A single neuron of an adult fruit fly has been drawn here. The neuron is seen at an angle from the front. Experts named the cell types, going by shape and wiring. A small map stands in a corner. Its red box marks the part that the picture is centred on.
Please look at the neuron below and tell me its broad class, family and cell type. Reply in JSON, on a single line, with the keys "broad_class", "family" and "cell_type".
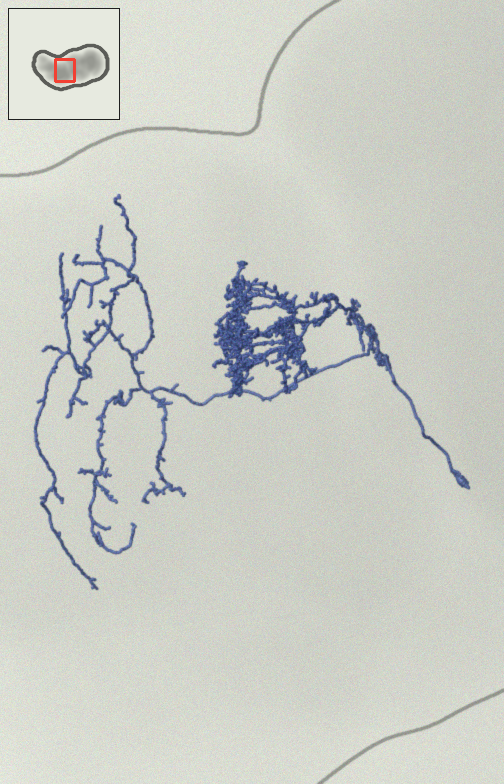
{"broad_class": "optic-lobe intrinsic neuron", "family": "LOLP", "cell_type": "LOLP1"}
